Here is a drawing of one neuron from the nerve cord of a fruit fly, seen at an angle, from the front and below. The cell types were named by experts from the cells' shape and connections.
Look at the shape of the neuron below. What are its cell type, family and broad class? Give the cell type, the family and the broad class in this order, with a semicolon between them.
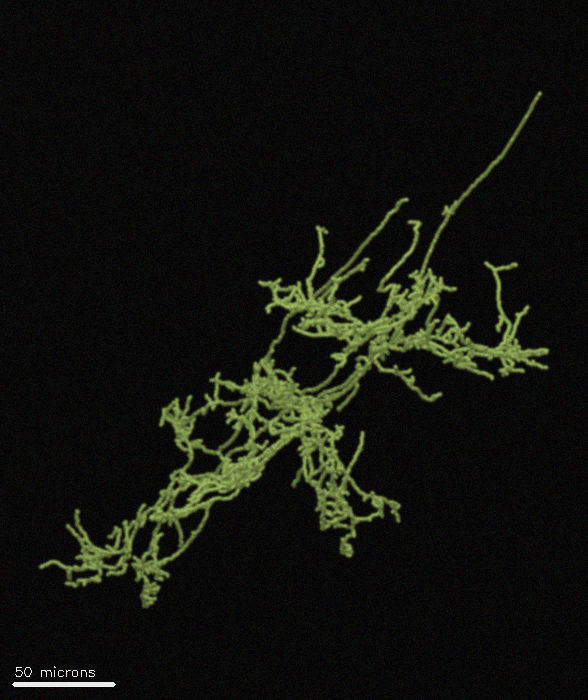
AN05B021; hemilineage 05B; ascending neuron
